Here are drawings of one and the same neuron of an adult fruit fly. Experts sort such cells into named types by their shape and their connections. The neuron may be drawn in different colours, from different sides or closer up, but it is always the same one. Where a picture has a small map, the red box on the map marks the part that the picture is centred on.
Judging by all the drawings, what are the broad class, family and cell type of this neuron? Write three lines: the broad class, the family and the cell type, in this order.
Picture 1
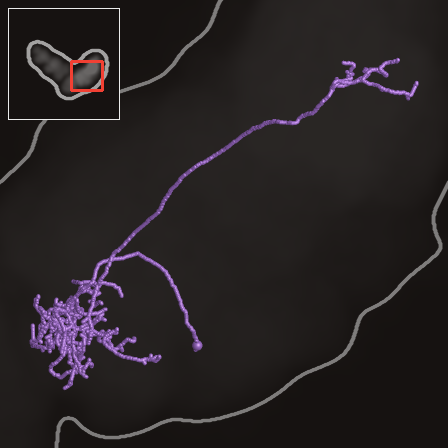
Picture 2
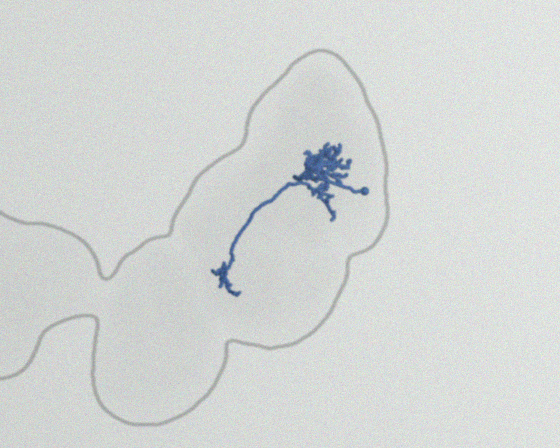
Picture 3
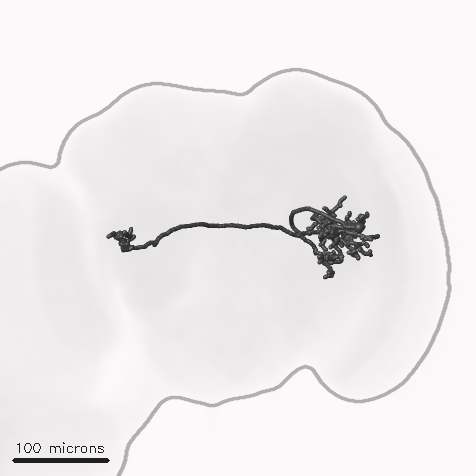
central-brain intrinsic neuron
hemilineage VLPa2
CB0115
